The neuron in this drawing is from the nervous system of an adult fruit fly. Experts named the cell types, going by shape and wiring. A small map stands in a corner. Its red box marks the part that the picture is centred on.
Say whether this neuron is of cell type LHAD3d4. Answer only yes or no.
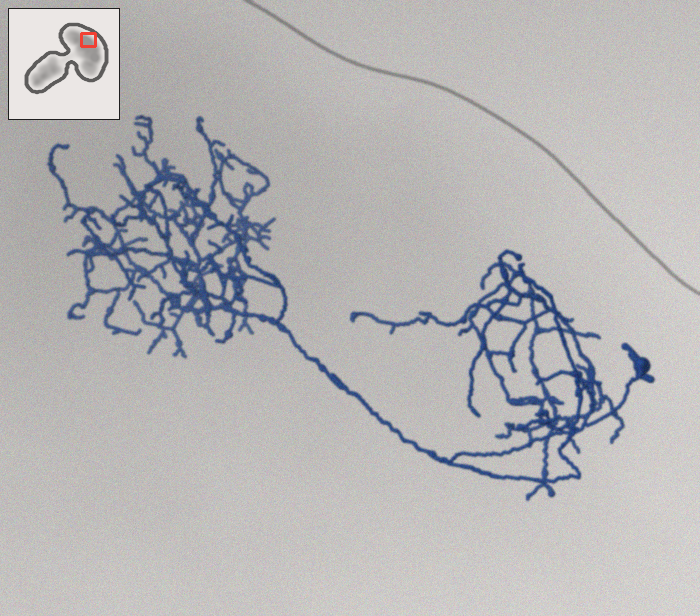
yes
